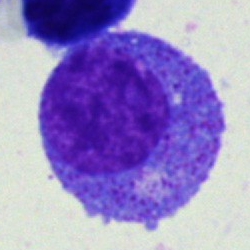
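Promyelocyte, the central cell in a stained bone marrow smear. The outline is round. The cytoplasm forms a moderate rim, widest at the lower right, with a paler, less granular patch just below and to the right of the nucleus. Small bumps project from the lower edge of the cell.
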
